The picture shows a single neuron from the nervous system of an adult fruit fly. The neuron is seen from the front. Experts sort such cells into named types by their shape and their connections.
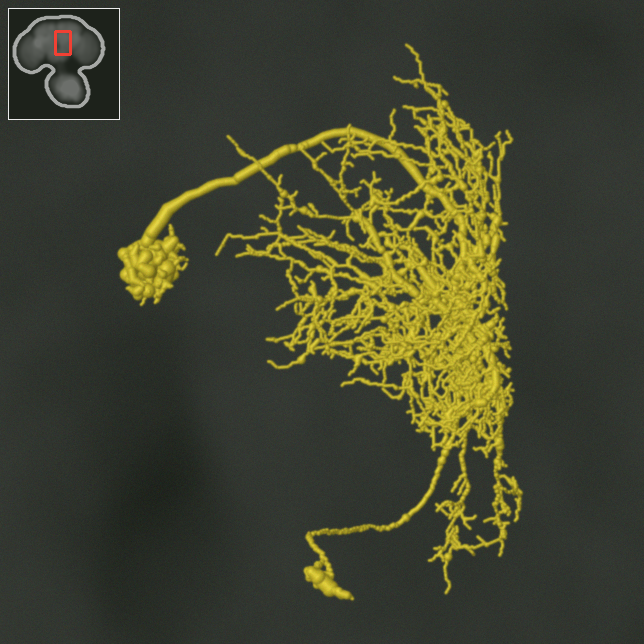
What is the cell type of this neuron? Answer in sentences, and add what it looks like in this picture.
The cell type is LNO2. This is a central-brain intrinsic neuron. Its cell body lies at the bottom of the picture. More than a hundred branch ends can be seen.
